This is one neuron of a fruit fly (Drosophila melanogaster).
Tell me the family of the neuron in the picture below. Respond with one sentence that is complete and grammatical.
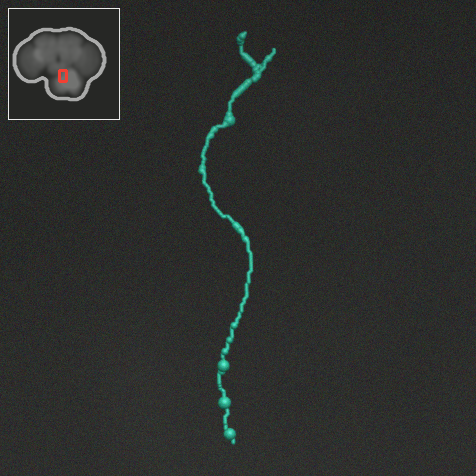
By its family, the neuron is class mechanosensory.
